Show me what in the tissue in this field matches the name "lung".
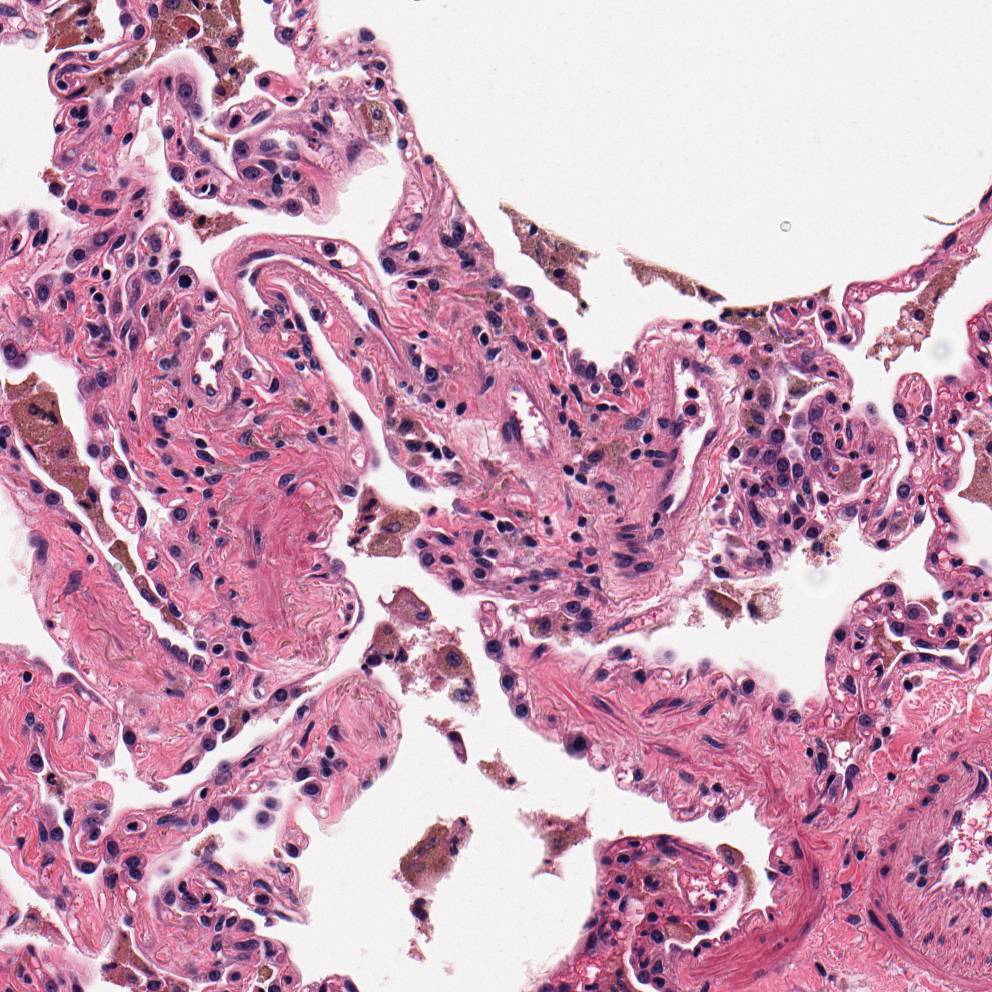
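So, this is lung.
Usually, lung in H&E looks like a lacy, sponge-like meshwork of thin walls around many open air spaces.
The branching pink strips separated by irregular clear spaces, largest at upper right, go with that. What doesn't is their width: dense pink collagen with scattered spindle-shaped nuclei widens them, so they are not thin. Free in the spaces, mostly centre and lower centre, lie clusters of macrophages with golden-brown granular pigment in their cytoplasm. Sparse small round dark lymphocyte nuclei dot the stroma, forming no follicles.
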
